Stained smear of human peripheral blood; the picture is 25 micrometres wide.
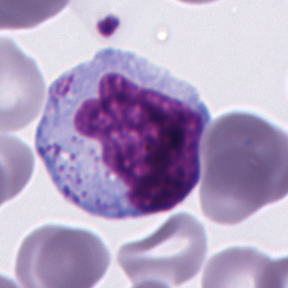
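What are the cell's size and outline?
About 15 micrometres across and roughly round, slightly uneven along the top.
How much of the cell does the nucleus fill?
About 50%, lying toward the right, with an irregular, folded outline notched along its upper edge.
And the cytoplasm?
Pale grey-blue, a broad rim widest on the left.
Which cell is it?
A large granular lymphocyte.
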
